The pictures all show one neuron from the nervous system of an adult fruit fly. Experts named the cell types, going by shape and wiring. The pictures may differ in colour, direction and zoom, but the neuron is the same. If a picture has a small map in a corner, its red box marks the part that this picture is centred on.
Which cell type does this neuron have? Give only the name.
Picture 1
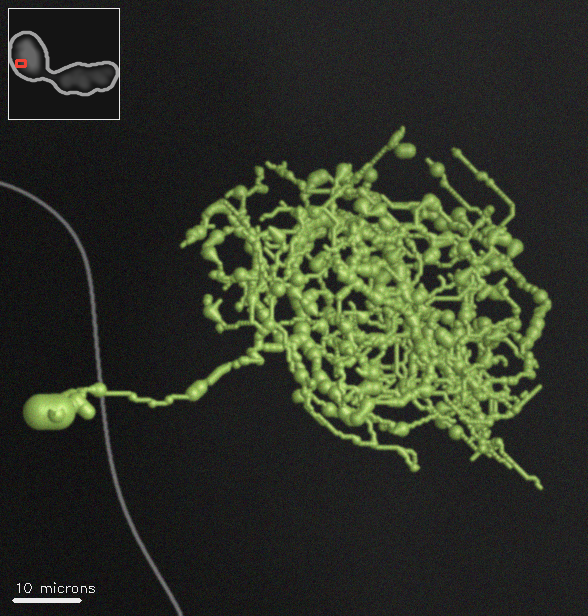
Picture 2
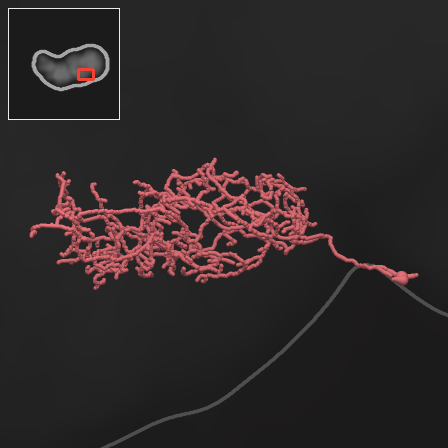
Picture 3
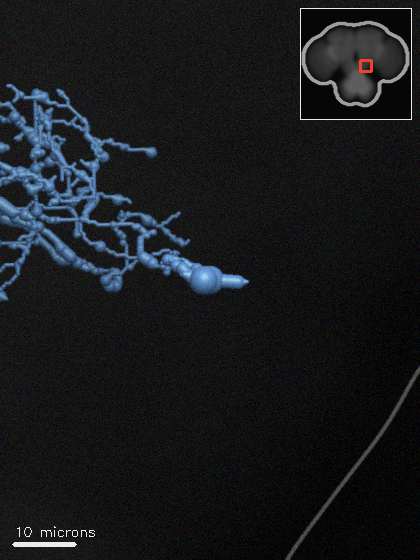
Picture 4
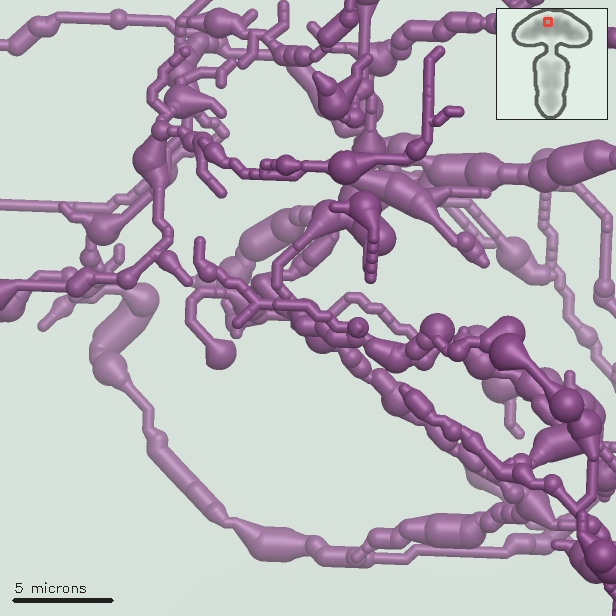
PRW064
